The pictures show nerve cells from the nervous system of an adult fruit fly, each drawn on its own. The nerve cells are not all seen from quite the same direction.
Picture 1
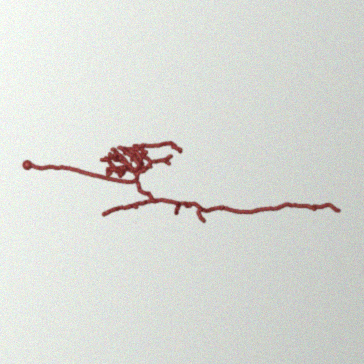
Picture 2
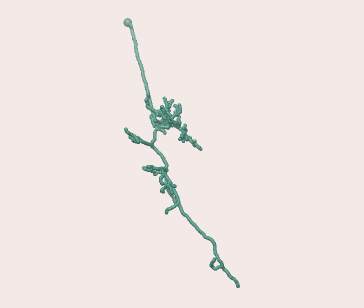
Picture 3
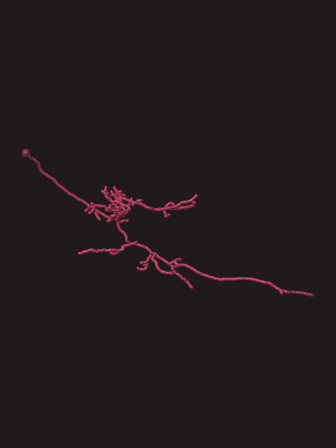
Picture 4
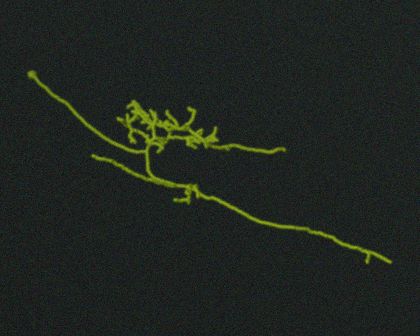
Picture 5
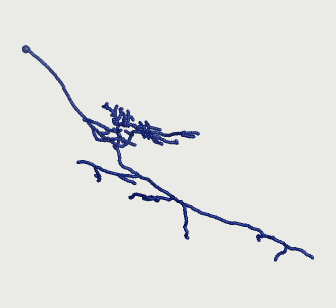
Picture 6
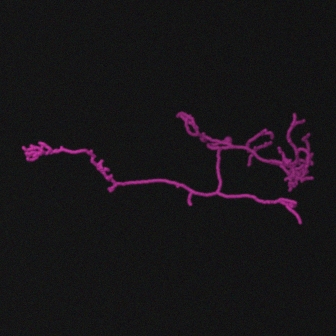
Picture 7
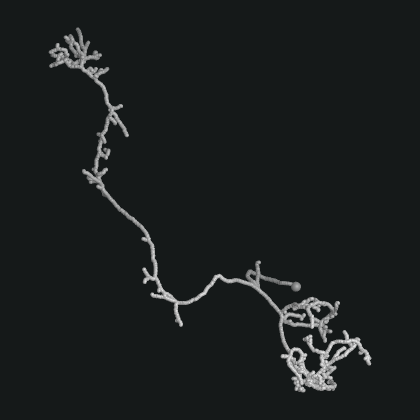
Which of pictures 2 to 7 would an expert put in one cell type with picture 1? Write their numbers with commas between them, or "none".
2, 3, 4, 5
